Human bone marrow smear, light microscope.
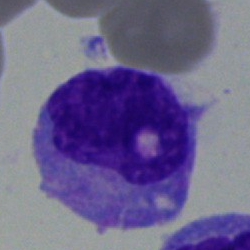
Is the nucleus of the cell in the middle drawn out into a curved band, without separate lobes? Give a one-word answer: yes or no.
No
